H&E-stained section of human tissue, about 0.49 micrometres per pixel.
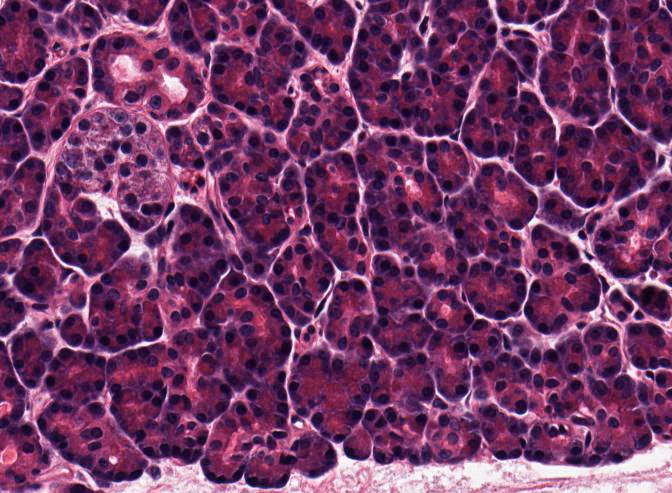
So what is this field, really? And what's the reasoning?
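This is exocrine pancreas, packed edge to edge with small rounded glandular acini separated by thin pale lines. The giveaway is how each acinus is laid out: the nuclei sit toward its outer edge and the cytoplasm gathers toward its centre.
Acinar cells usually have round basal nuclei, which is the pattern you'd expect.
Here the acinar nuclei are small, round and darkly stained, and the cytoplasm is deeply stained purplish-red.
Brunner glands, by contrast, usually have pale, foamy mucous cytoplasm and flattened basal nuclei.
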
